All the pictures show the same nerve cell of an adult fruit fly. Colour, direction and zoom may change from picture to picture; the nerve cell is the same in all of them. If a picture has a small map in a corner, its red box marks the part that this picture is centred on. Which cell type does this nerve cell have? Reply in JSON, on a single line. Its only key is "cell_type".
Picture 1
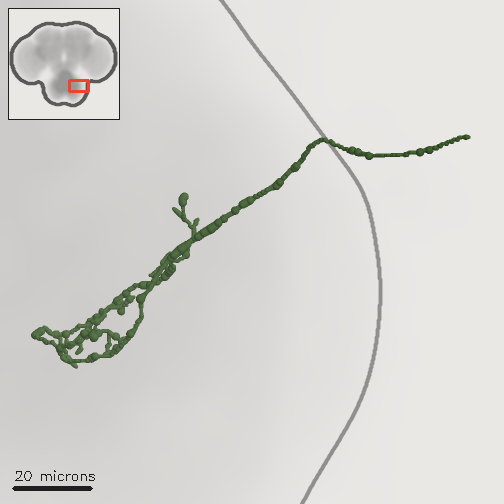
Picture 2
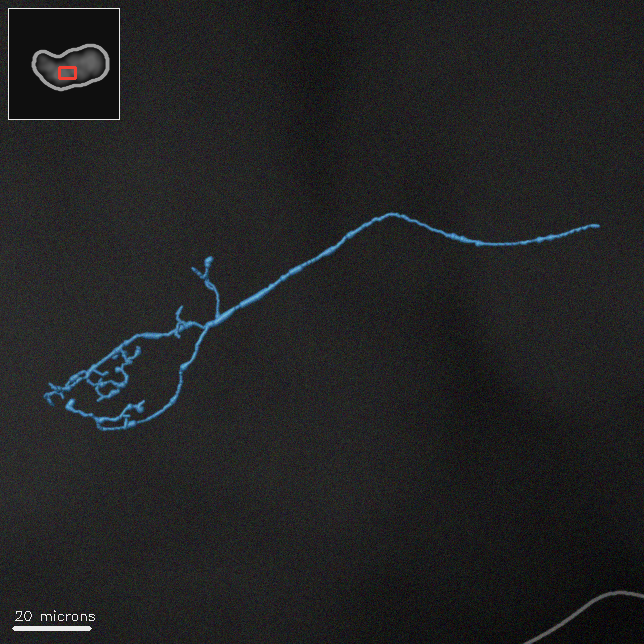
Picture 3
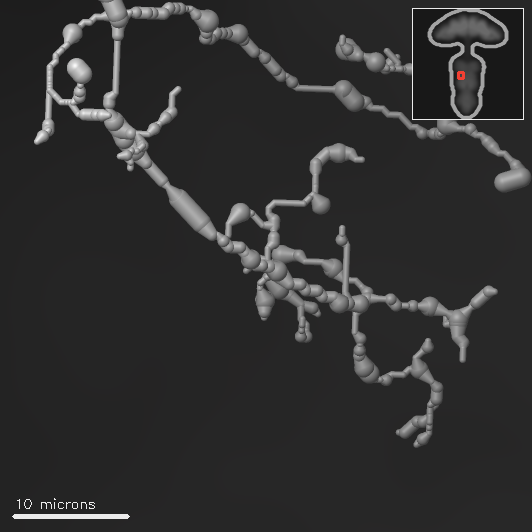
{"cell_type": "SNta14"}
